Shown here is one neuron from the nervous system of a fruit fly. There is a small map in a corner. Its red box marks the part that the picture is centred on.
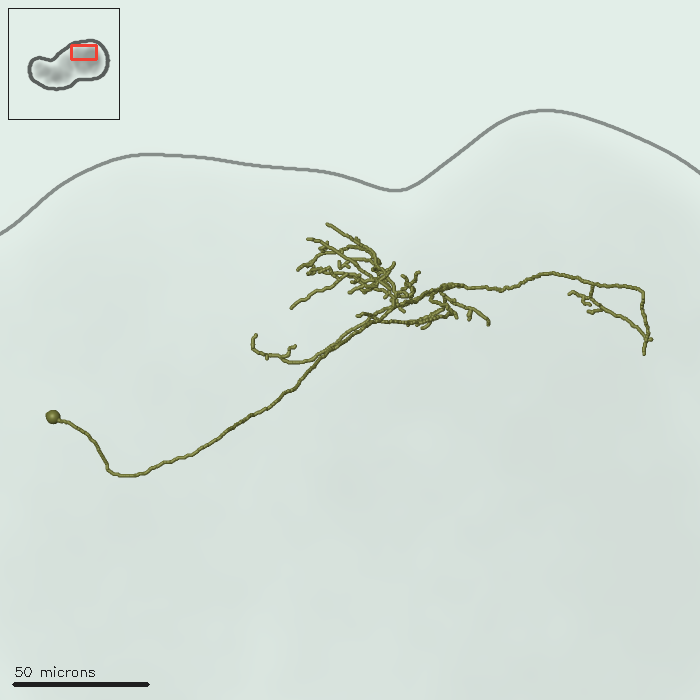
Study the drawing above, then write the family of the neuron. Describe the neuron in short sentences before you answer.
Its cell body lies on the left of the picture. By the scale bar it is about 250 microns wide in this view. It is a central-brain intrinsic neuron. Its family is hemilineage SMPp&v1_ventral.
